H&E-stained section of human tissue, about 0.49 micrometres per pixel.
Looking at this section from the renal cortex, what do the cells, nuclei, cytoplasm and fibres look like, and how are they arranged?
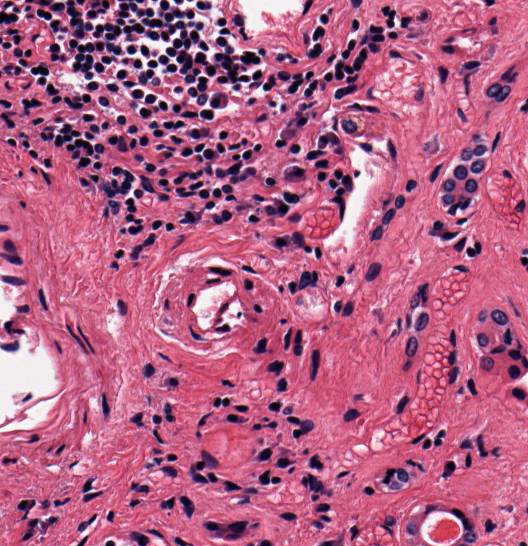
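Lymphocytes crowd densely in the upper left; nuclei small, round, dark-staining, with scant cytoplasm. Small round structure near centre, narrow lumen, wrapped in concentric layers of fibrous tissue. Much of the field is dense pink collagenous stroma, spindle-shaped nuclei scattered through it.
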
